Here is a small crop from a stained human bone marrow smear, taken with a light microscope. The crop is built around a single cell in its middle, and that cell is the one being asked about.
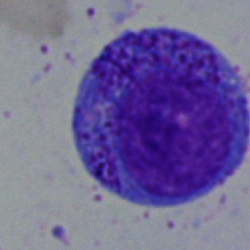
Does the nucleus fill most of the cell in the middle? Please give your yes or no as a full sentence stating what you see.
Yes, its nucleus fills most of the cell.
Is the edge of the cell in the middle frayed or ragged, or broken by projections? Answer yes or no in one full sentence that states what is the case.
No, the outline of this cell is smooth and free of projections.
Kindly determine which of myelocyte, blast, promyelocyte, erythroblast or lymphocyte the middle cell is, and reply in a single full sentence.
Seen at the centre of the crop is a promyelocyte.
